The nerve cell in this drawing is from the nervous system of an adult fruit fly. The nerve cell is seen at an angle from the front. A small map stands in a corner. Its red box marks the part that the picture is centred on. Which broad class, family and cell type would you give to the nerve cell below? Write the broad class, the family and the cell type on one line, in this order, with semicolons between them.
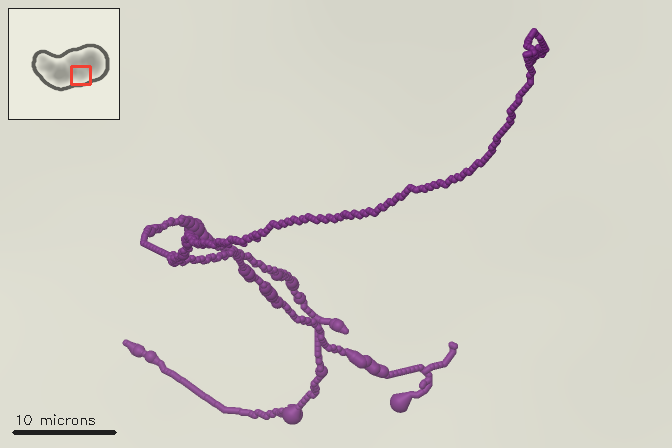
sensory neuron entering the brain; class mechanosensory; BM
